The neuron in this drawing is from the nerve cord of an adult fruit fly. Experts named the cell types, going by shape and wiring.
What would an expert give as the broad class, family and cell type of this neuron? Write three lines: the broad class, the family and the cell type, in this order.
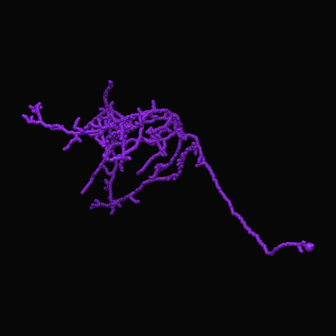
nerve-cord intrinsic neuron
hemilineage 14A
IN14A043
